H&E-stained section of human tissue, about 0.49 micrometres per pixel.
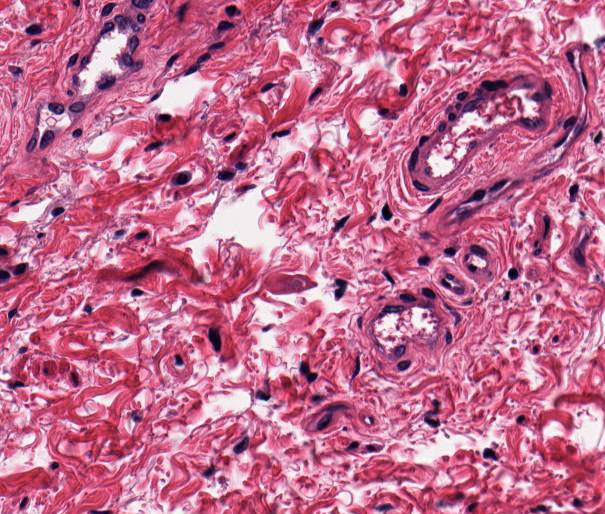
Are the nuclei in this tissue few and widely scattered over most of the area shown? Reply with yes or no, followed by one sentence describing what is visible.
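Yes. Small dark elongated nuclei lie sparsely scattered between the collagen bundles.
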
